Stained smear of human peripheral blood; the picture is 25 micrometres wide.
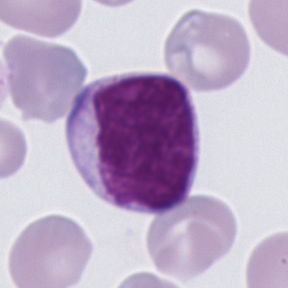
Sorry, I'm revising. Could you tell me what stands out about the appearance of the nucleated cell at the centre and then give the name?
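Outline a rounded square, not a circle. Surface smooth, no projections. Nucleus roughly square; straight left border faces the cytoplasm. No coarse granules in the cytoplasm. Cell: large granular lymphocyte.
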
